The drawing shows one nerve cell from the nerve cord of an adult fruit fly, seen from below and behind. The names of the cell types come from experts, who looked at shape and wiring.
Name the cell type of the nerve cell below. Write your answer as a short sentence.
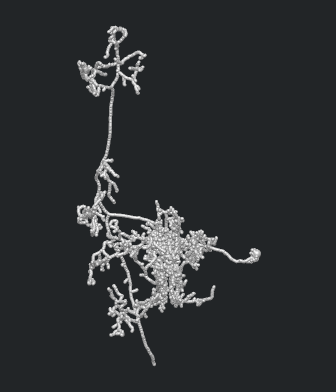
The cell type is ANXXX002.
